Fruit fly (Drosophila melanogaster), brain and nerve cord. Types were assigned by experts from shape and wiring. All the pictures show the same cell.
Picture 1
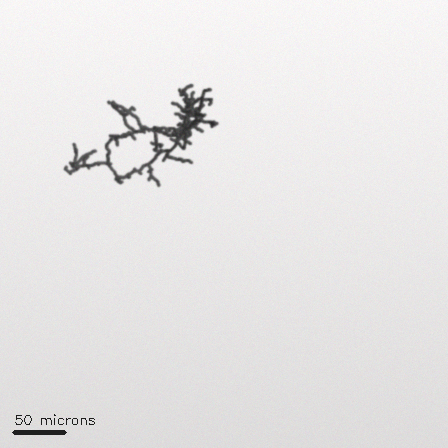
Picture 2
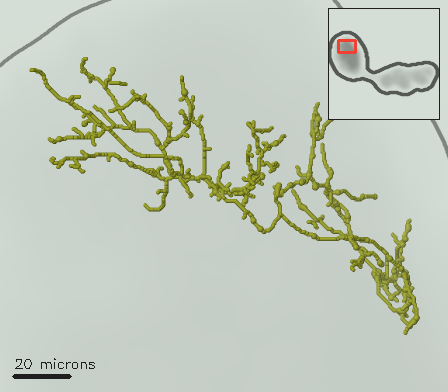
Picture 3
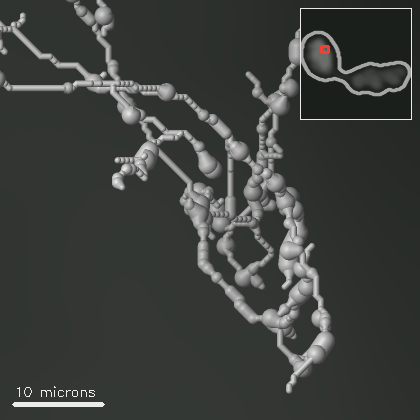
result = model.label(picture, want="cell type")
SMP091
